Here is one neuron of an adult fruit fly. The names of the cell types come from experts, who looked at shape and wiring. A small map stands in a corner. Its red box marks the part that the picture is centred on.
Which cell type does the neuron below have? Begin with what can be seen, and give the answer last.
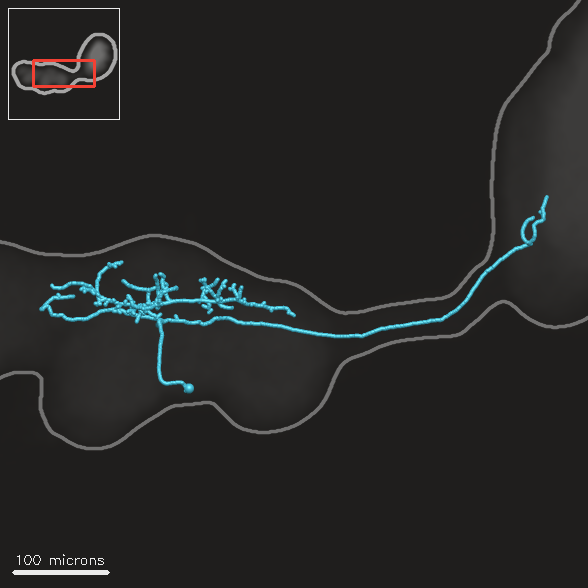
From left to right in the picture it spans about 550 microns. As drawn here it is more than twice as wide as it is tall. It is an ascending neuron. Its cell type is AN07B060.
